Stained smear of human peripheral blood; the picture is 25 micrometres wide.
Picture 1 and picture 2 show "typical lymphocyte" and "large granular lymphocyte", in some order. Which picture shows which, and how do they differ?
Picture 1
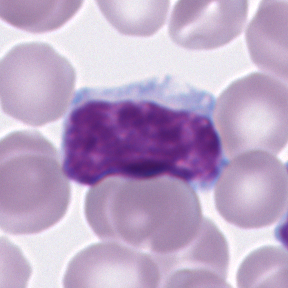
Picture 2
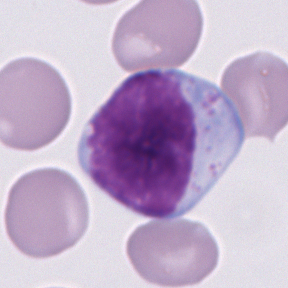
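You'll find the typical lymphocyte in picture 1 and the large granular lymphocyte in picture 2. Shape is the first thing you notice: the typical lymphocyte is stretched from side to side into a roughly rectangular outline, while the other cell's outline is angular rather than round. The typical lymphocyte's nucleus fills most of the cell and measures about 14 by 8 micrometres, longer horizontally than vertically, with dark purple, coarsely clumped chromatin and paler patches between the clumps. In the large granular lymphocyte the nucleus is about 13 by 9 micrometres, lies toward the left and fills about 70% of the cell's area, so the pale blue cytoplasm forms a wider crescent on the right side than on the left.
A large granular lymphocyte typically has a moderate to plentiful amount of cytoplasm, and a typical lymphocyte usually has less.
Granules are the other difference: none are visible in the typical lymphocyte, but a small number of fine reddish-purple ones lie in the other cell's cytoplasm.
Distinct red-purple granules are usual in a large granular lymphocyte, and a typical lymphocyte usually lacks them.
The second cell is about 14 micrometres across, about 1.75 times as wide as a red cell lying whole in the picture, and shows no vacuoles. As for neighbours, red cells press against the lower edge of the first cell while its upper edge borders clear background, and a red cell presses against the top edge of the second.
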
